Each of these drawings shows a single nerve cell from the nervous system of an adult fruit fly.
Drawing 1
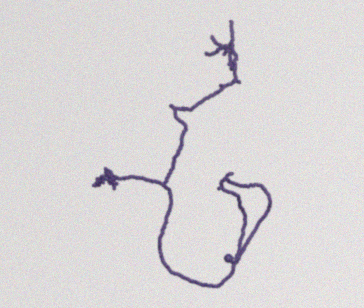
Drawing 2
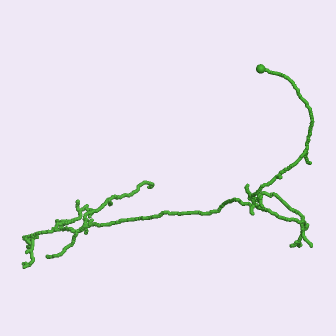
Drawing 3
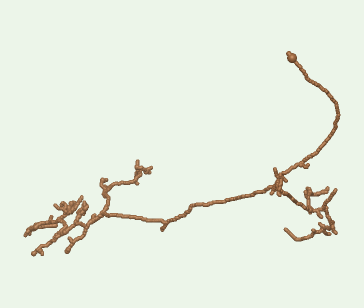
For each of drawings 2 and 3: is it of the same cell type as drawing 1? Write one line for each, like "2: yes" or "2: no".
2: no
3: no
